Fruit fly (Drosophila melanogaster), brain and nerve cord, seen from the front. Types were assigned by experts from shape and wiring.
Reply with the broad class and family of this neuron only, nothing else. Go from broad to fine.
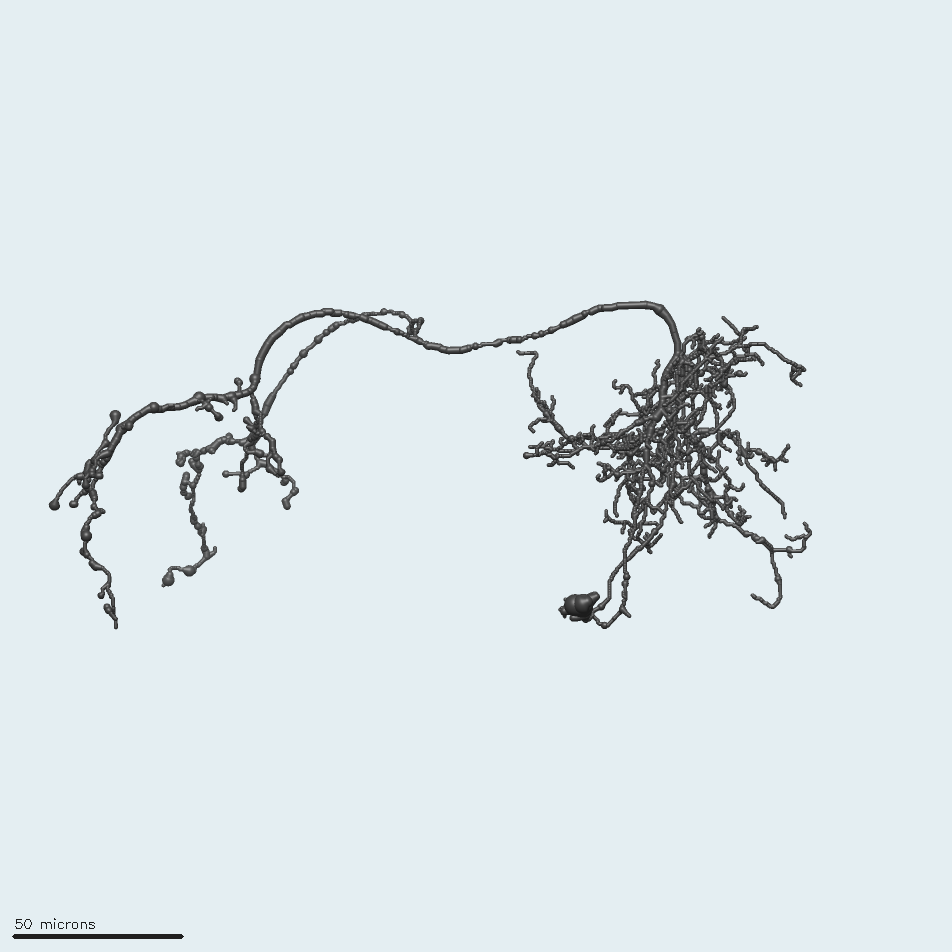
nerve-cord intrinsic neuron; hemilineage 14B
